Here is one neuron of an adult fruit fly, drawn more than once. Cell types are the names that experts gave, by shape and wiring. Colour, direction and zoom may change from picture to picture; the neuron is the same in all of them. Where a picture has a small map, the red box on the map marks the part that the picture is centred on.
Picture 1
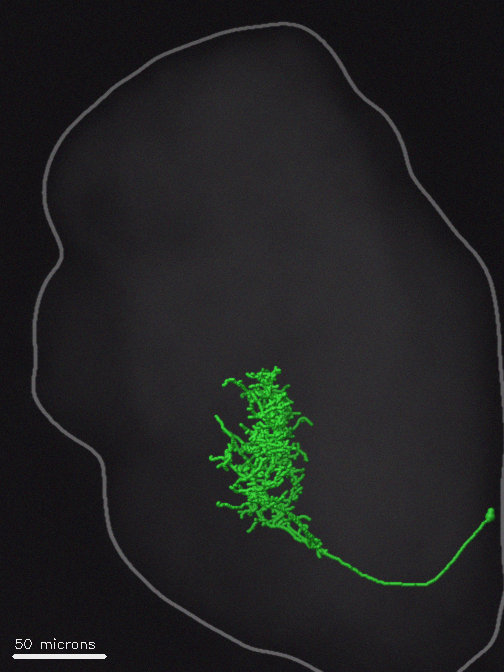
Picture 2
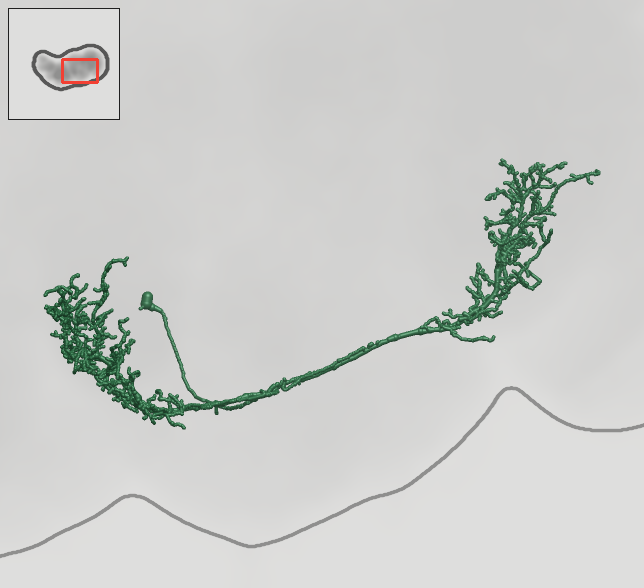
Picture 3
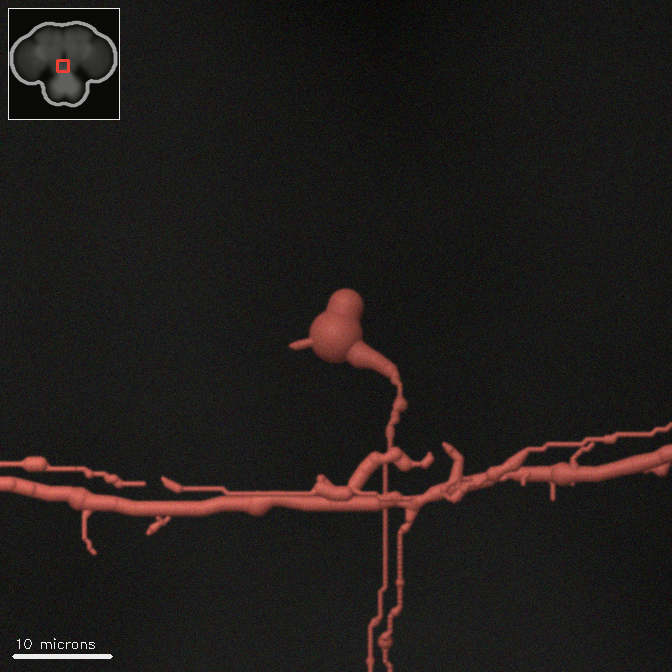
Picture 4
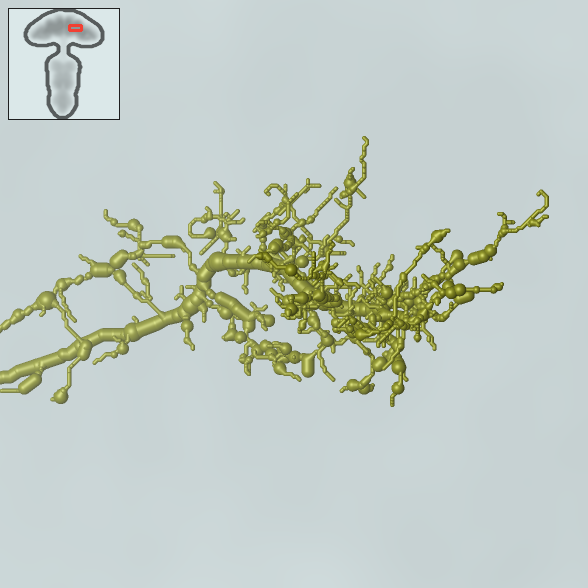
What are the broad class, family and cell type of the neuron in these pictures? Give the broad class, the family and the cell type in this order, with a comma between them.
central-brain intrinsic neuron, hemilineage LB0, WED187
